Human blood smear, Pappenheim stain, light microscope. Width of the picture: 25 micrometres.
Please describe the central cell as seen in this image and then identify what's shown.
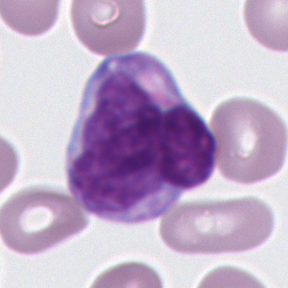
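Outline irregular, with blunt corners instead of an even round curve. Cell about 14 micrometres across; nucleus about 12 micrometres across, filling about 70% of the cell's area. No distinct nucleolus visible. Cytoplasm pale greyish blue, without visible granules. Atypical promyelocyte.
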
